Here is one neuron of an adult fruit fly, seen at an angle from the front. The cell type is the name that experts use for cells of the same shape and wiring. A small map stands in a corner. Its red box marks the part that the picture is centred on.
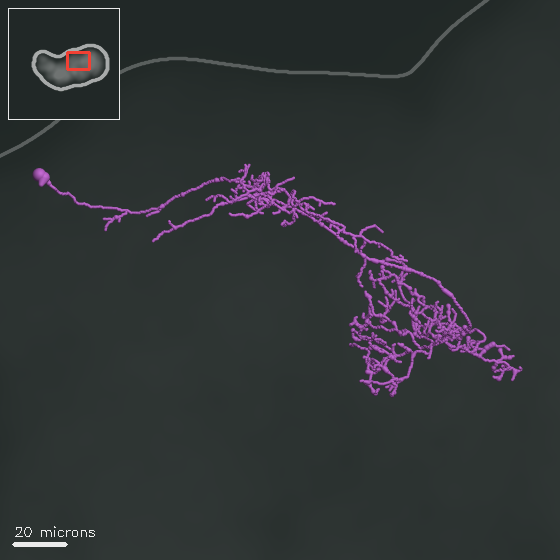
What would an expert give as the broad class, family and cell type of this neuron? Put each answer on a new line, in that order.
central-brain intrinsic neuron
hemilineage DL1_dorsal
FB2F_a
